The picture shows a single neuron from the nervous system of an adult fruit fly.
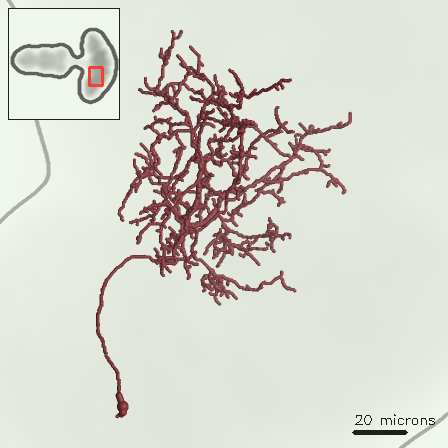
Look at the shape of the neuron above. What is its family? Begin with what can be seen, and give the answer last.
It lies in the brain. The cell body can be seen at the lower left of the picture. By the scale bar it is about 150 microns tall in this view. This is a central-brain intrinsic neuron. Its family is hemilineage VLPp&l1_anterior.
